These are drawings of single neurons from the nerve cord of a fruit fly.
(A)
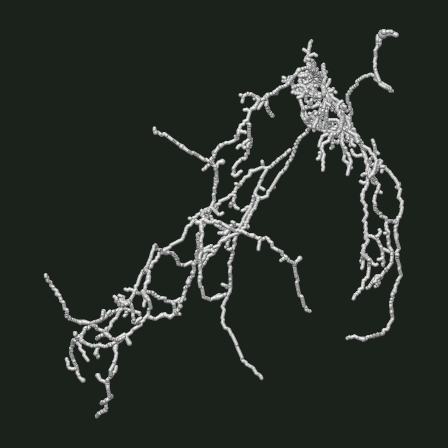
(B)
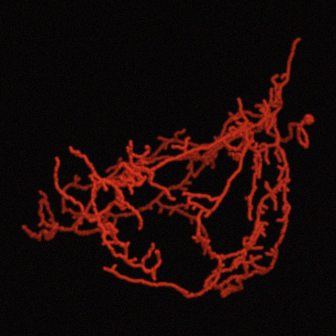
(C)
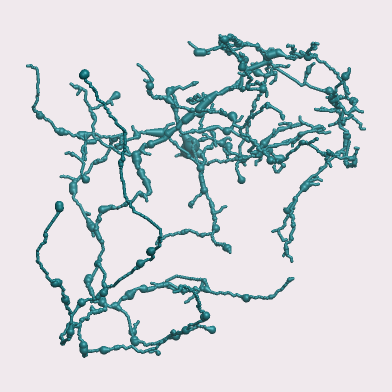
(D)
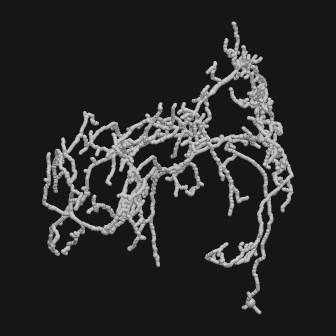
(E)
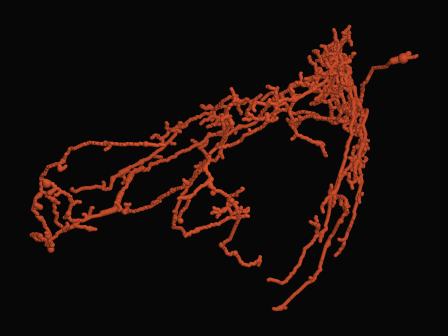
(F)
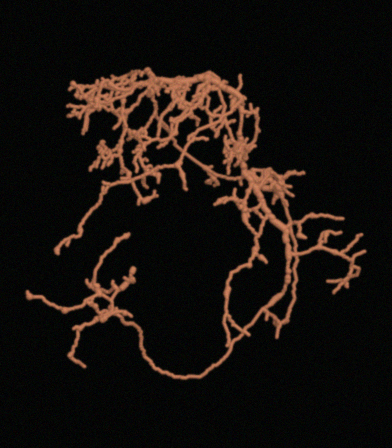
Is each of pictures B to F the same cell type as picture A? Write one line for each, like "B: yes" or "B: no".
B: yes
C: no
D: no
E: yes
F: no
